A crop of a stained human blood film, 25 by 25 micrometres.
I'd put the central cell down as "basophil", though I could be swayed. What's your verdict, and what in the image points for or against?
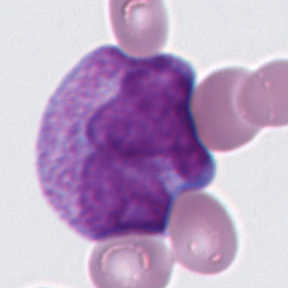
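The size is what settles it: this cell is about 17 micrometres across.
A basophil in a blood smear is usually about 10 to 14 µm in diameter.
So basophil doesn't fit here; the cell is an atypical promyelocyte. Its cytoplasm is densely filled with fine reddish-purple granules, and no clear vacuoles show in it. A broad crescent of that cytoplasm takes up the left part of the cell. The outline is smoothly rounded on the left, where the cell is free, and angular on the right, where red cells touch it and press into it.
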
